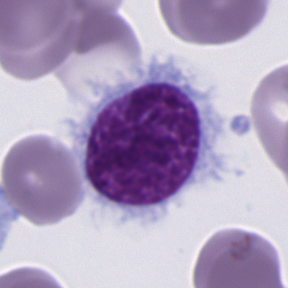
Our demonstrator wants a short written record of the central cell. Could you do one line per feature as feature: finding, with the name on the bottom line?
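Margin: fine hair-like projections all around the circumference
Nucleus: fills most of the cell
Cytoplasm: narrow rim, pale greyish-blue
Chromatin: dense purple, mottled and streaky
Cell: hairy cell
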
